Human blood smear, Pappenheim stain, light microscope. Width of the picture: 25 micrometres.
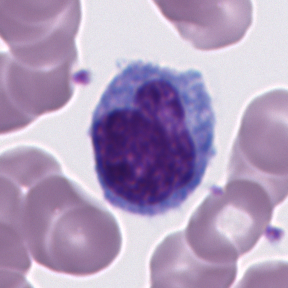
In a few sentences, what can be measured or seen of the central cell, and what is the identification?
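The cell measures about 14 by 11 micrometres, and its nucleus about 11 by 9, filling about 60% of the cell's area. That nucleus sits toward the left, so the rim of cytoplasm is wider on the right. Its chromatin is dark purple and patchy, not evenly smooth. The cytoplasm looks blue to blue-grey, finely mottled, with no distinct coarse granules. So this is a monocyte.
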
